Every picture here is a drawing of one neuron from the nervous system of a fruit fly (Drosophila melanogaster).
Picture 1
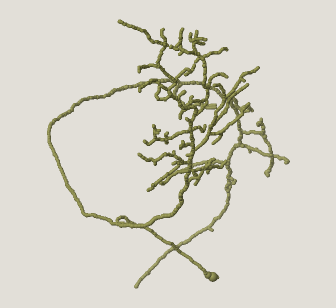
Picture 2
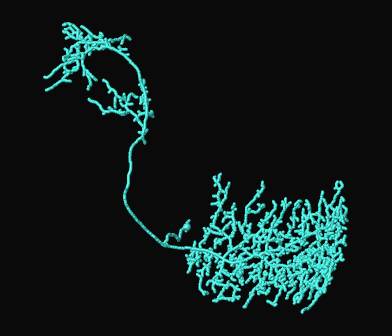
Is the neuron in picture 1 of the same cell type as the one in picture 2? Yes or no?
no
